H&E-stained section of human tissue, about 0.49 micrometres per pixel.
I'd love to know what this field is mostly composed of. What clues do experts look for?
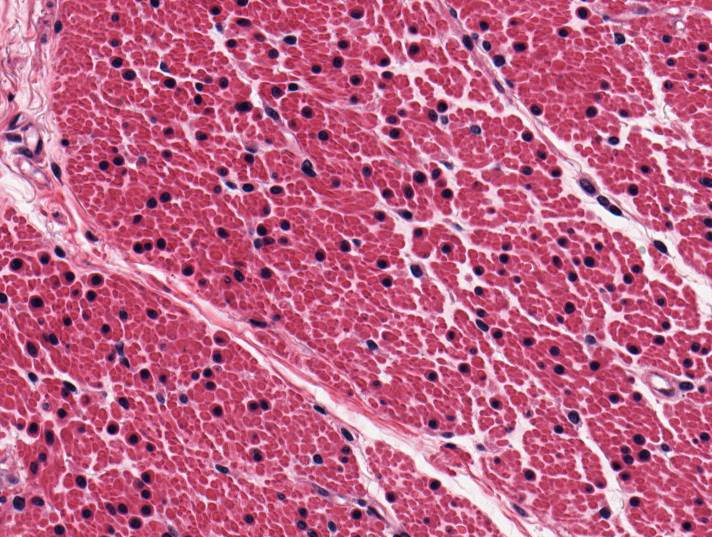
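That's smooth muscle, cut in cross section, filling the field in bundles.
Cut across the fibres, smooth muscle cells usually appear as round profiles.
Here they're small, rounded and tightly packed, so each bundle holds a lot of nuclei, showing up as round dark purple dots spread evenly through it. Thin pale connective tissue septa run diagonally from upper left to lower right, splitting it into the bundles.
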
